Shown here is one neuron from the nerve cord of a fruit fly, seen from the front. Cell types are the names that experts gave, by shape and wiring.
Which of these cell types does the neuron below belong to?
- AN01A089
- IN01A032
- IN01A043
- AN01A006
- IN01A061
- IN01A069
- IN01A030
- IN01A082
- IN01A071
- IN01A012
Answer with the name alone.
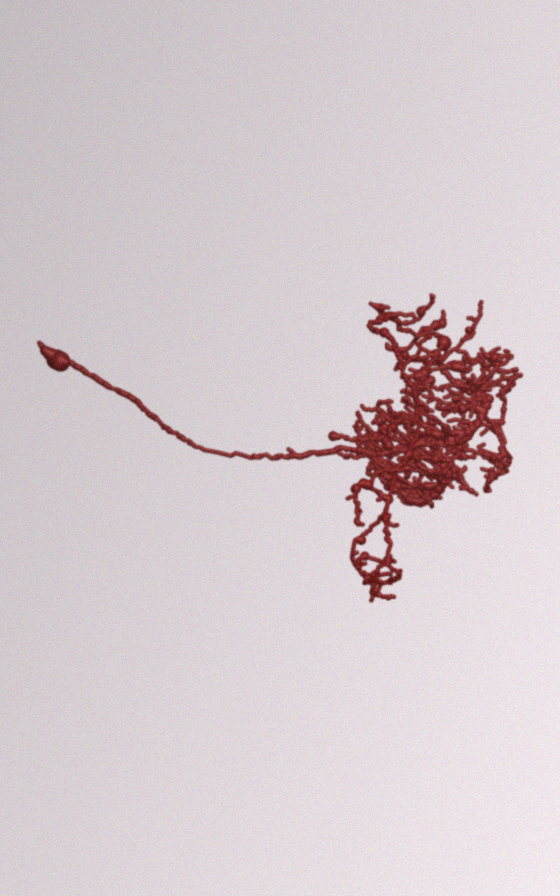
IN01A061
